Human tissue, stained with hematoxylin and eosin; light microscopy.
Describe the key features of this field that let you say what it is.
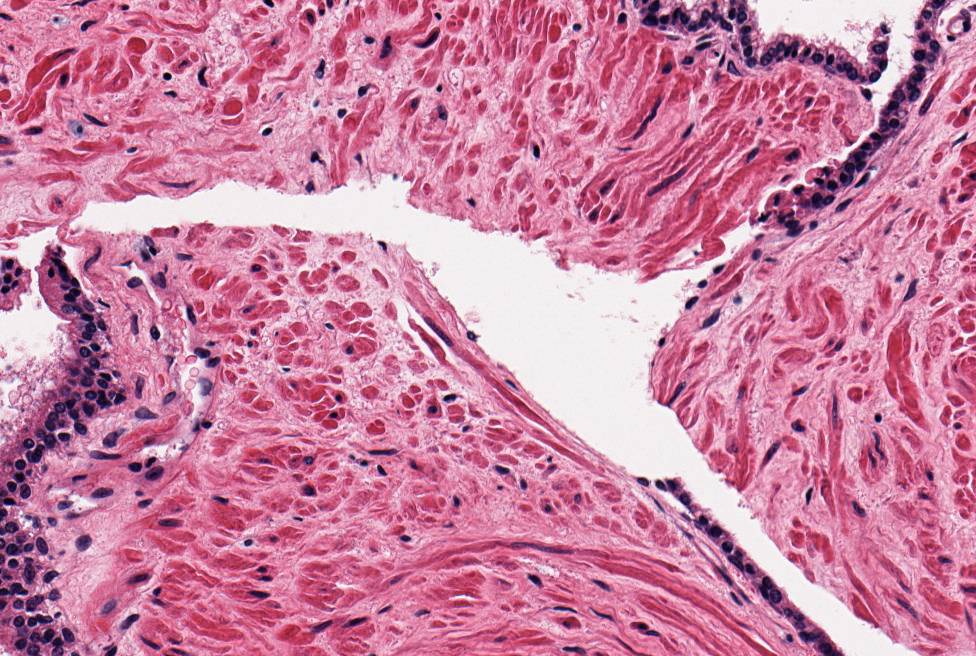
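This field is fibromuscular stroma. Smooth muscle bundles cut in different planes make up most of it. Each cell has pink cytoplasm and a single central elongated nucleus.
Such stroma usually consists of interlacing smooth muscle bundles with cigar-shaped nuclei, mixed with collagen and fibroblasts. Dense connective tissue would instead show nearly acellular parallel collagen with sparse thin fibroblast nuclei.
No fat cells are present.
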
